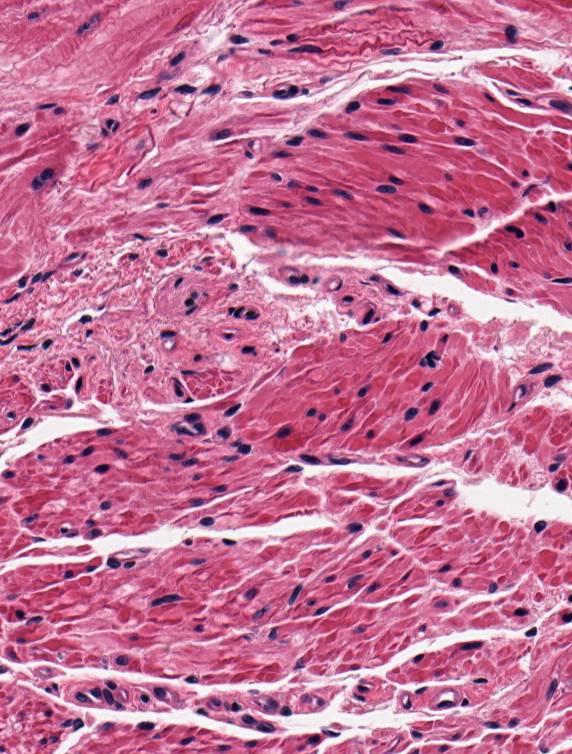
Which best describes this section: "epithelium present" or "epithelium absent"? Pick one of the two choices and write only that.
Epithelium absent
